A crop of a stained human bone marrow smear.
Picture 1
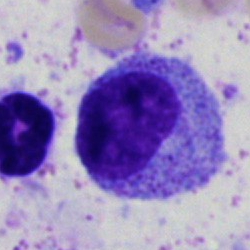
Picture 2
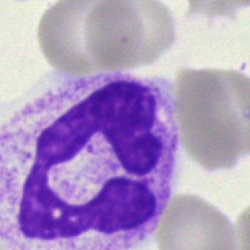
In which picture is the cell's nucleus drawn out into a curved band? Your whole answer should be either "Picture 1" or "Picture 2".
Picture 2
